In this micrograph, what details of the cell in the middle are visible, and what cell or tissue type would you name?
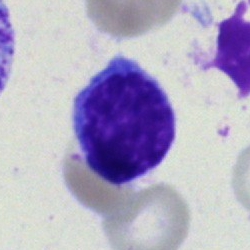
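Almost the whole cell is taken up by the nucleus, leaving very scant cytoplasm, seen as a thin blue rim mainly along the upper left edge. Chromatin is dense and dark purple, with small scattered paler patches. The outline is roughly round, with a few slightly angular corners. This cell is a lymphocyte.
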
